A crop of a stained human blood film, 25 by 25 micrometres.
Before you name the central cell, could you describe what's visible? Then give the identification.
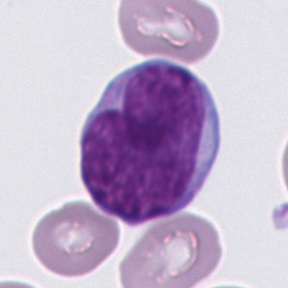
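The cell has a smooth, oval outline and measures about 15 by 12 micrometres. Its nucleus, about 14 by 10 micrometres, fills about 80% of the cell's area and bears a deep notch at the upper left that gives it a folded look. The chromatin is fine and delicate rather than coarsely clumped. The widest rim of cytoplasm runs along the right side of the cell. This is an atypical promyelocyte.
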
